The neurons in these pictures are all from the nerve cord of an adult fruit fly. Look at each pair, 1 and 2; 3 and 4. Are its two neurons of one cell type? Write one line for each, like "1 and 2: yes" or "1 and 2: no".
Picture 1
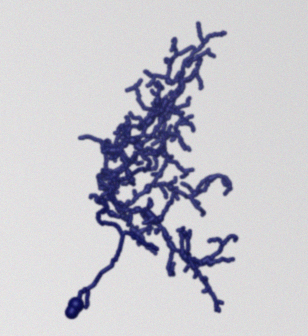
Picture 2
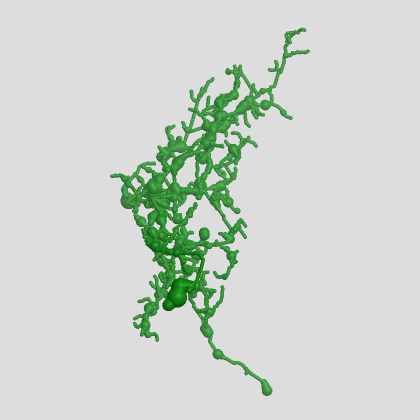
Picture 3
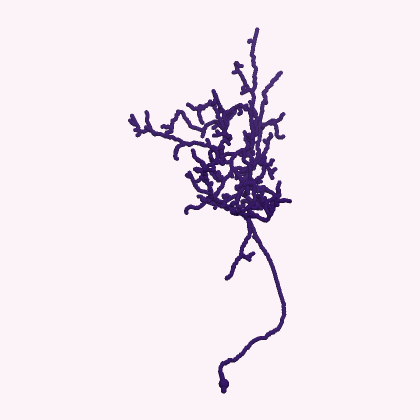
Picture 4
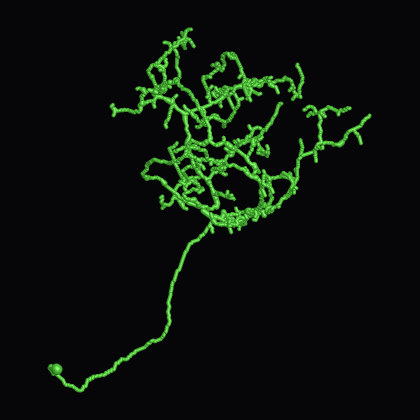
1 and 2: yes
3 and 4: no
